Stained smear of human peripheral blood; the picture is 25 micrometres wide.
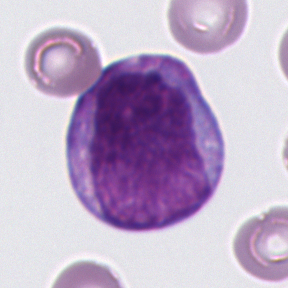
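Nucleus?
Large; fills most of the smooth, rounded-oval cell.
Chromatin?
Finely stippled, not coarsely clumped.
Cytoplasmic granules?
None distinct.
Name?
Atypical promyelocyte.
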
